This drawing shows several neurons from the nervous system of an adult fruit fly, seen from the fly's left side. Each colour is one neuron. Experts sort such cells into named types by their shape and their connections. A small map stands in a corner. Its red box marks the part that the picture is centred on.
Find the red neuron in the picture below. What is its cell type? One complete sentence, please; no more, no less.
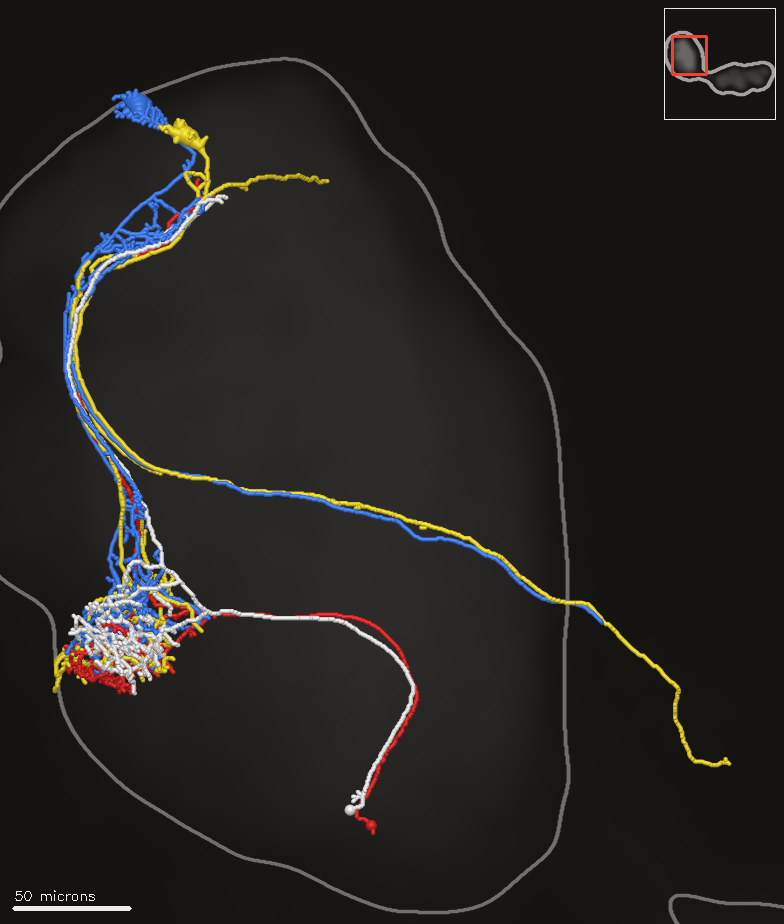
Typed by cell type, the neuron is PRW031.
